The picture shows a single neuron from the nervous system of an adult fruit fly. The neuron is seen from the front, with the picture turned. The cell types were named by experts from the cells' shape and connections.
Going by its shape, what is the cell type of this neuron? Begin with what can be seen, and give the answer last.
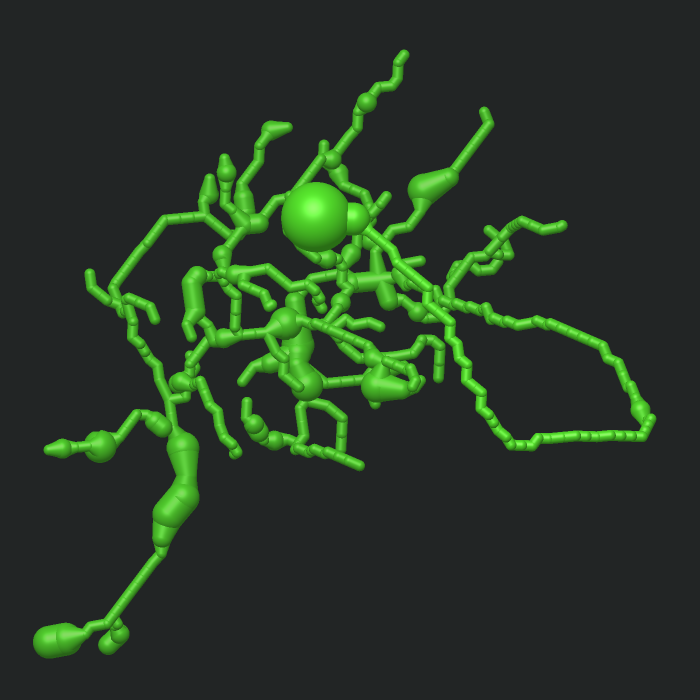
In this view it is about as wide as it is tall. Its broad class is optic-lobe intrinsic neuron. It is of cell type Cm2.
